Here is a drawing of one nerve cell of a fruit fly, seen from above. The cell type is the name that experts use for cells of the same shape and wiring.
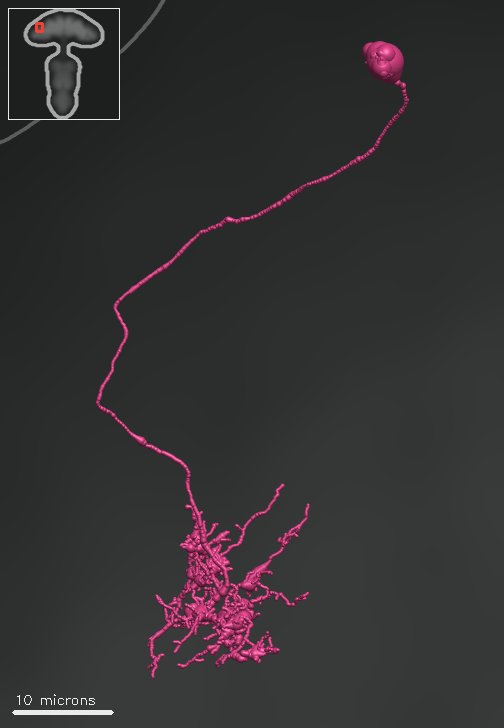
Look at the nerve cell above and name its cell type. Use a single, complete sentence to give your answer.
The type of this nerve cell is the cell type Dm8a.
